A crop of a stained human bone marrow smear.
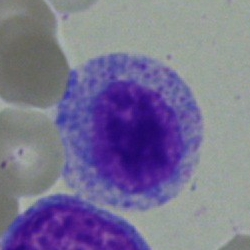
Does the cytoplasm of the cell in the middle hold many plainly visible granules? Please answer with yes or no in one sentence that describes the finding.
Yes, the cytoplasm of this cell holds many visible granules.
